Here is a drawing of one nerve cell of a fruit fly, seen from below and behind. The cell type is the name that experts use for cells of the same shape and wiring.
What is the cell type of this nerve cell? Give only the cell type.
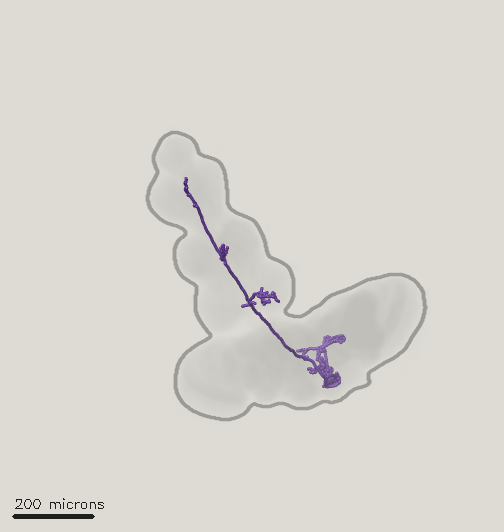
DNde007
